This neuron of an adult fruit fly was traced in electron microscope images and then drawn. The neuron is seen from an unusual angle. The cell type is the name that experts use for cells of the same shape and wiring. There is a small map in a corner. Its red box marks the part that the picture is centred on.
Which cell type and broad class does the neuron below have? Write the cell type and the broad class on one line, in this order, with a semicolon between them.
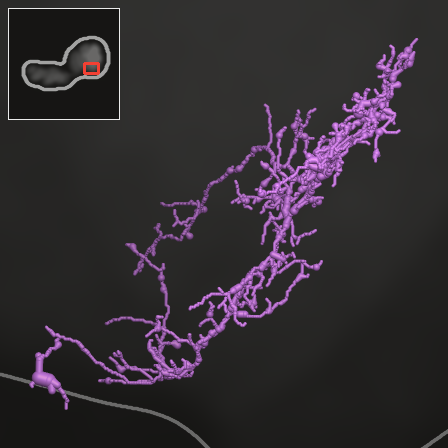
GNG241; central-brain intrinsic neuron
